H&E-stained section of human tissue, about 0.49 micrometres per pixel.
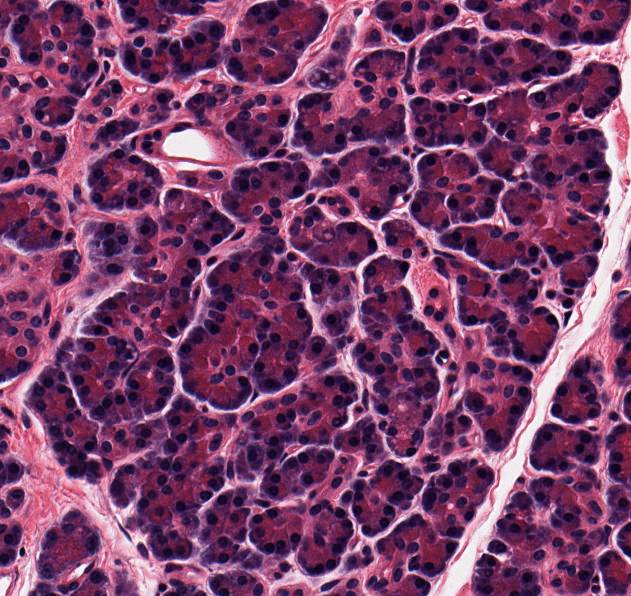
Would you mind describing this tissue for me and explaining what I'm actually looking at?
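Closely packed acini, grouped into lobules, fill the field; thin pink connective tissue septa separate the lobules. Acinar cells are pyramidal, each with one small, round, dark nucleus placed toward the basal edge of the acinus. Acinar lumina are narrow and hardly visible. This is pancreas.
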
